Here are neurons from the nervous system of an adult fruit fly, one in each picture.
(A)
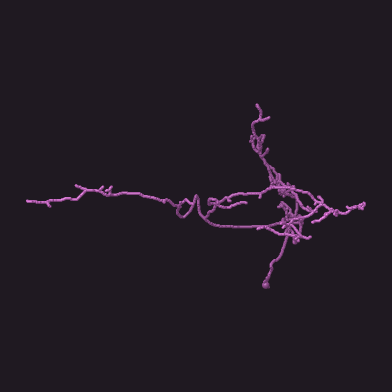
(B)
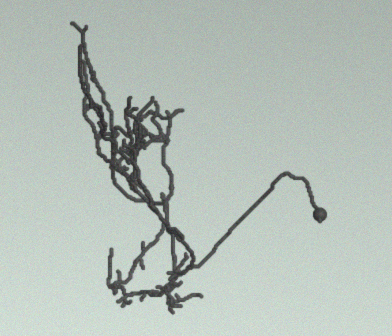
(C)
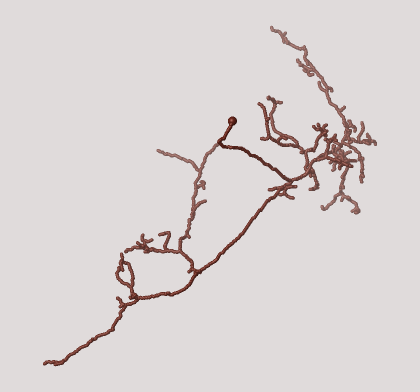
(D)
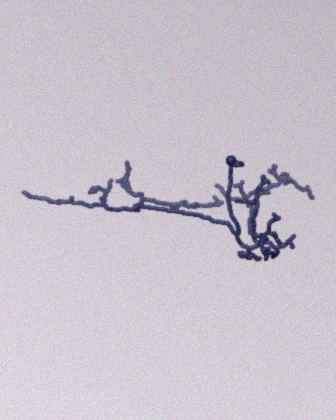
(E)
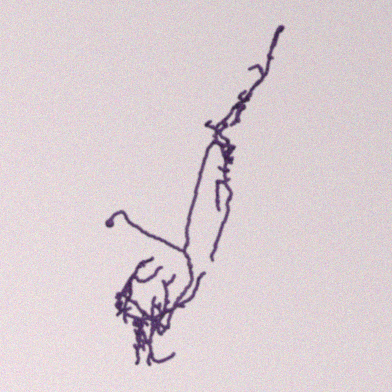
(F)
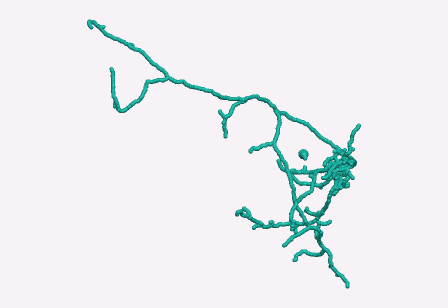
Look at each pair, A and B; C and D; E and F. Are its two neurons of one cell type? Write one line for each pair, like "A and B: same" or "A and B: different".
A and B: different
C and D: same
E and F: different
